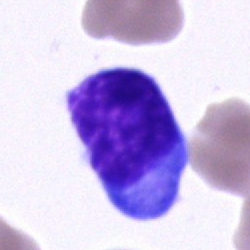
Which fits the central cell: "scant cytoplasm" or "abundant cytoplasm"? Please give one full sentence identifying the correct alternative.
What cytoplasm the cell has forms just a narrow rim.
